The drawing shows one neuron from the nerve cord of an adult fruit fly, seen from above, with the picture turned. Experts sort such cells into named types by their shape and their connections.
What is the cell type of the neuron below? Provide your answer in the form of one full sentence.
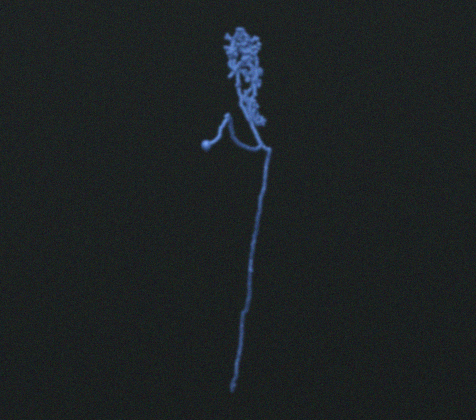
The neuron belongs to cell type IN23B090.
